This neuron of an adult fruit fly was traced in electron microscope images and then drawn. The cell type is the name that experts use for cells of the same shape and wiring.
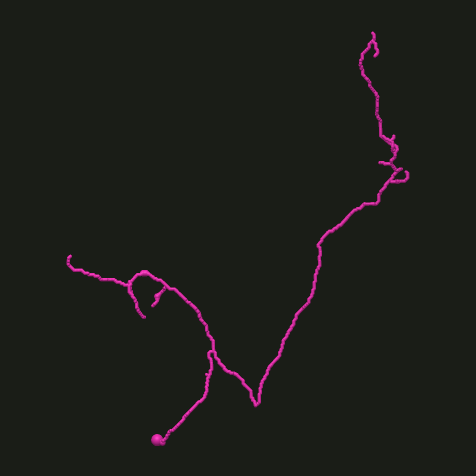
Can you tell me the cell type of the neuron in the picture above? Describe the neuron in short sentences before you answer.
It has a dozen or fewer branch ends. In this view it is about as wide as it is tall. Its broad class is central-brain intrinsic neuron. Its cell type is PS342.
